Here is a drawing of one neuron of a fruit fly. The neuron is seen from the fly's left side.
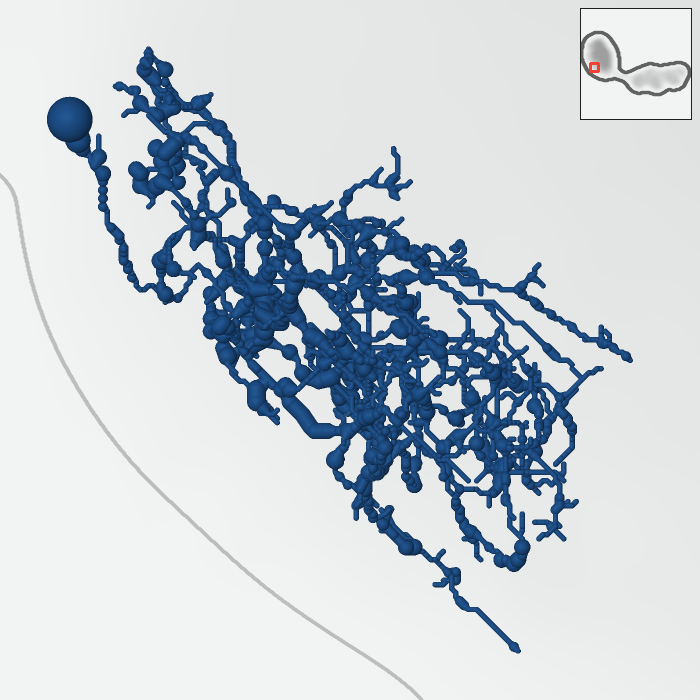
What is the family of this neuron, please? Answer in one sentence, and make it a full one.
The neuron sits within family hemilineage TRdm.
